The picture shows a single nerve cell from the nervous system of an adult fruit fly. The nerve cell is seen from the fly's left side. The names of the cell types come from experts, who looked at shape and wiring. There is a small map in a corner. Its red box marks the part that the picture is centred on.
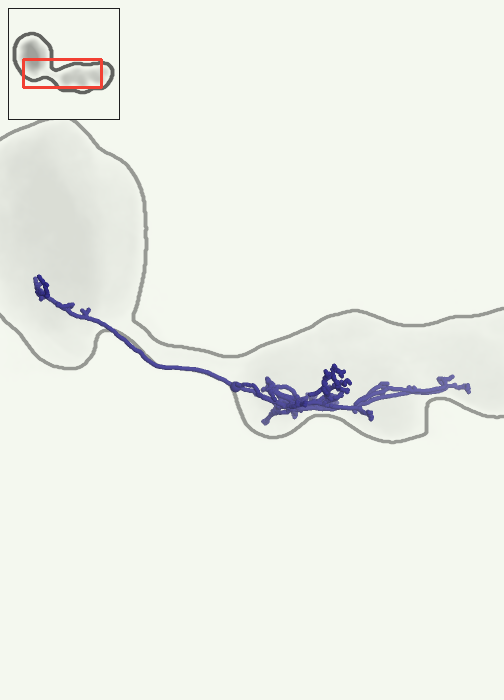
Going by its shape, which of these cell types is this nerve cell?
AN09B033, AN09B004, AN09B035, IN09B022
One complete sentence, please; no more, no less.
The cell type of this nerve cell is AN09B035.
